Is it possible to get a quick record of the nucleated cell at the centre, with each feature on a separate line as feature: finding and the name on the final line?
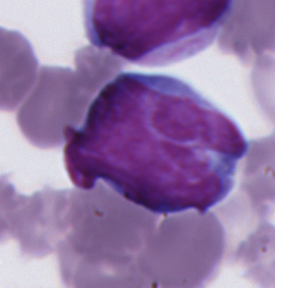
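Nucleus: folded, curved groove across upper right part
Chromatin: finely textured purple, no coarse dark clumps
Cytoplasm: scant pale blue rim, clearest along upper right edge
Edge: small pointed projections from lower border
Name: myeloblast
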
